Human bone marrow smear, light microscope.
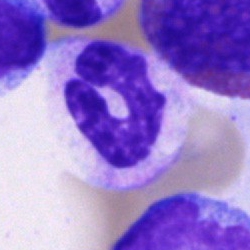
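Band neutrophil, the central cell in a stained bone marrow smear. Notice how its nucleus closes into a ring around a pale hole in the middle, with dark purple, coarsely clumped chromatin. Around it lies a wide, pale lilac rim of cytoplasm; look closely and you will find fine, faint pinkish granules there.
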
